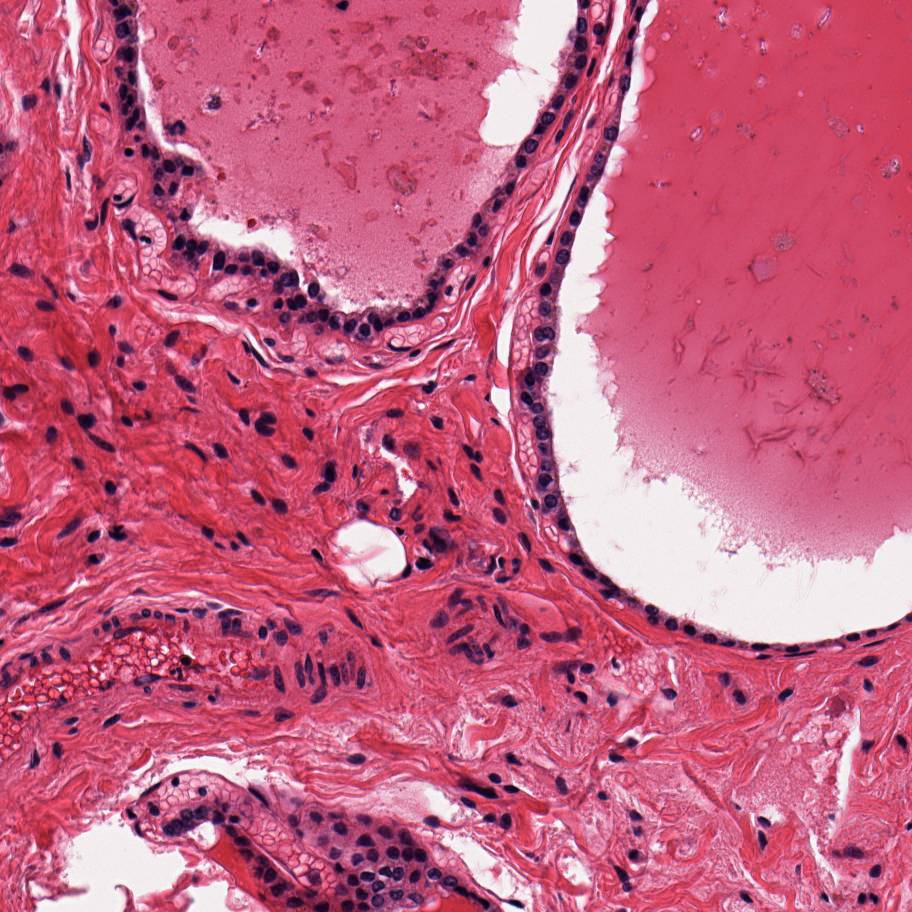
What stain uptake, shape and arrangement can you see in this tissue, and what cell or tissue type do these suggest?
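Two large dilated spaces occupy the upper middle and upper right of the field. They are filled with homogeneous pink material in which a few flecks are scattered. In the bottom left lies a smaller gland-like structure, lined by cells with pale, finely vacuolated cytoplasm. No fat cells are present. The tissue is thyroid.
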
